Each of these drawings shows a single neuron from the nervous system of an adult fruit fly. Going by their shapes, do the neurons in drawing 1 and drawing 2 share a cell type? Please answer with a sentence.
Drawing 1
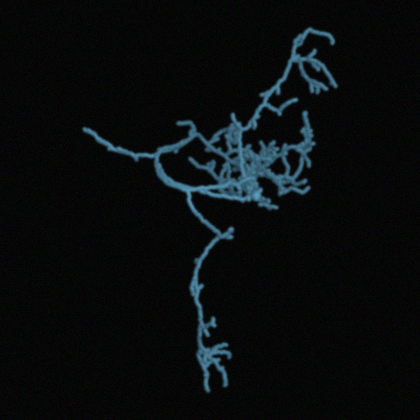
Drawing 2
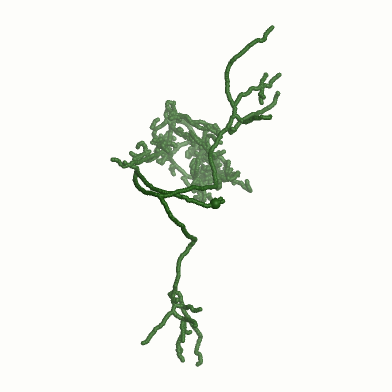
They are of different cell types.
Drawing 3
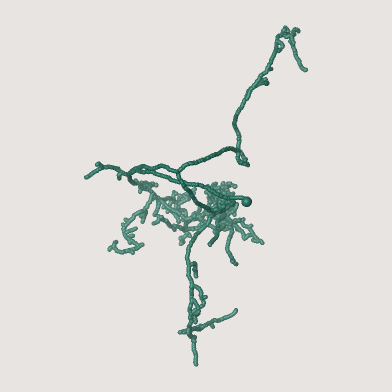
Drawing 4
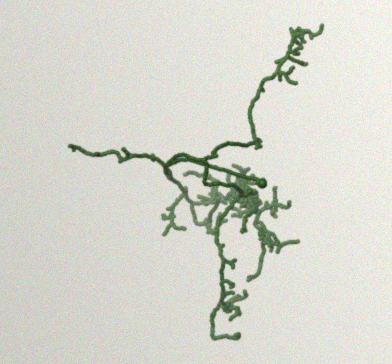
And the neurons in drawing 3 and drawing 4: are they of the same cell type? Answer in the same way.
They are of different cell types.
